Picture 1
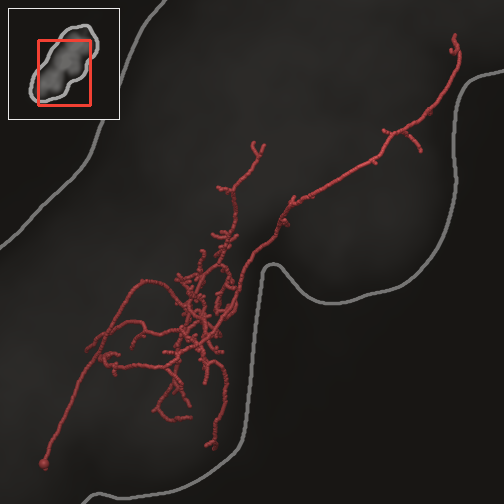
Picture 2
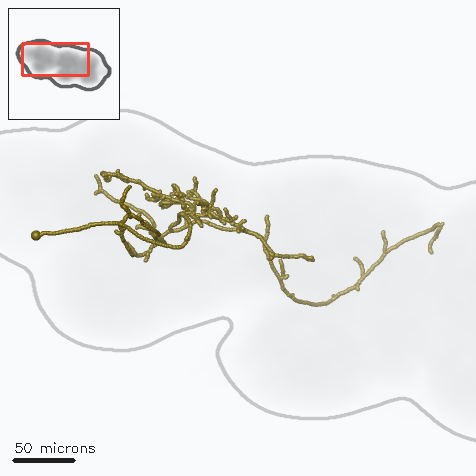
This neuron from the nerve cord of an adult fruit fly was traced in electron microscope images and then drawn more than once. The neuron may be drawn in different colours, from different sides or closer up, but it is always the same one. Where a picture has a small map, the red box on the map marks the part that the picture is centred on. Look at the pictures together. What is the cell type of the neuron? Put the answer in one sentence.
The cell type is IN12B042.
